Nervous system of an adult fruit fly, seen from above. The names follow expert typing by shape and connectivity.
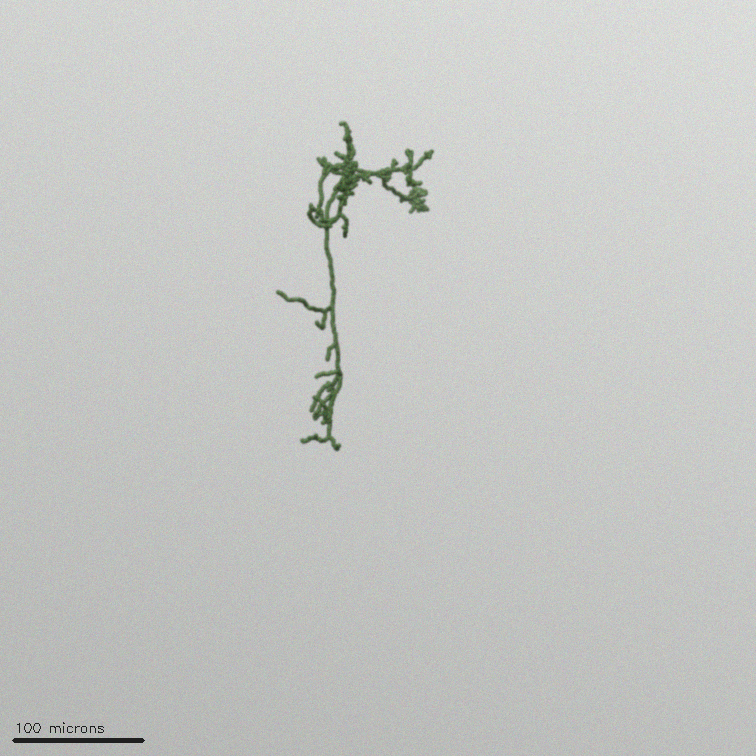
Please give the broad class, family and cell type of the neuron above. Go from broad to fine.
nerve-cord intrinsic neuron; hemilineage 06B; IN06B076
